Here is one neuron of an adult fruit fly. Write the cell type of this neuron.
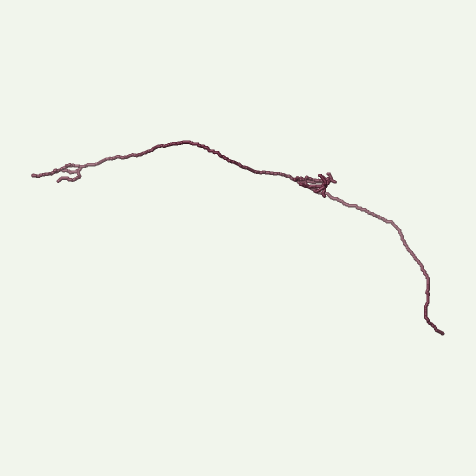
ORN_DL5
